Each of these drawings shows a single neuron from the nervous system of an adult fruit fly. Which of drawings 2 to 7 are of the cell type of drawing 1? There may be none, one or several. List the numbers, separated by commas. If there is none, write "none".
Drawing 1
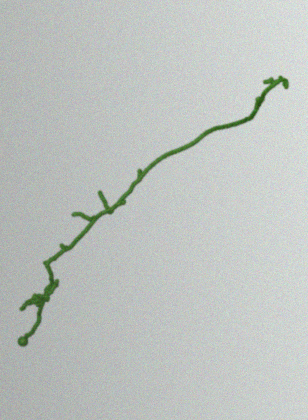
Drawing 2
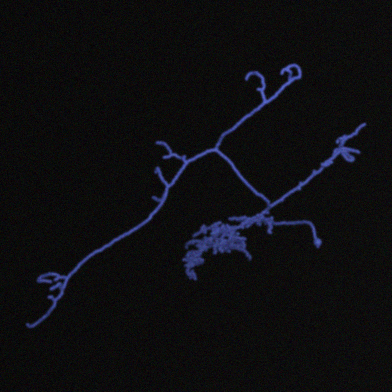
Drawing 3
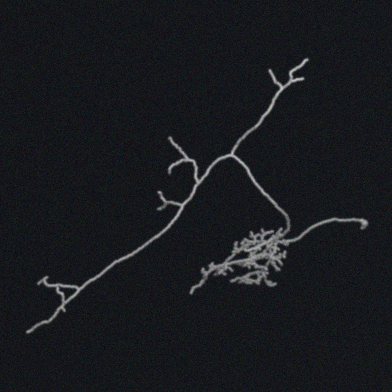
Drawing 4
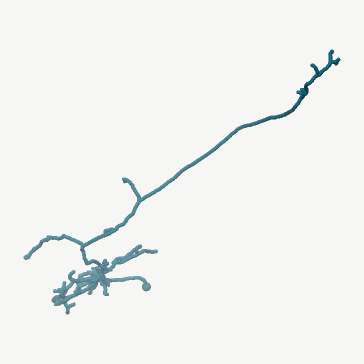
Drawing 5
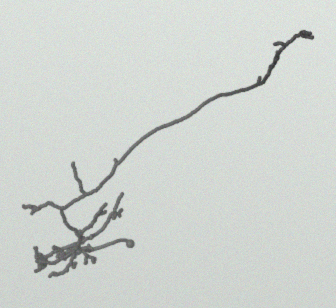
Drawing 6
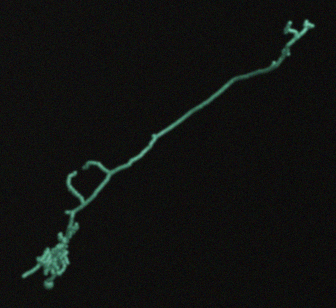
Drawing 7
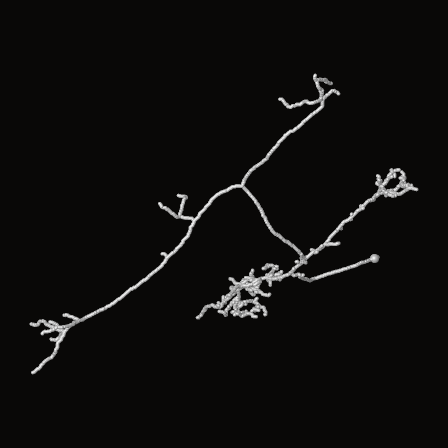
4, 5, 6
